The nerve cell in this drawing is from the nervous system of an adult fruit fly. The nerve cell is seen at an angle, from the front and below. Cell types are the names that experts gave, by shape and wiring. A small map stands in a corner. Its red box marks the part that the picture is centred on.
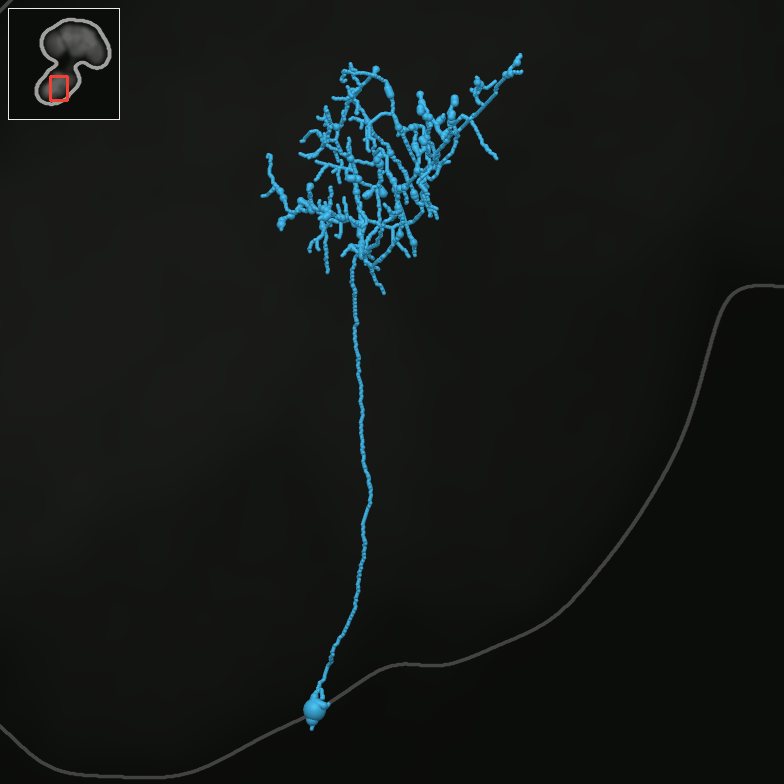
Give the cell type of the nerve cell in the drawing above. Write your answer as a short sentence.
The cell type is IN16B059.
